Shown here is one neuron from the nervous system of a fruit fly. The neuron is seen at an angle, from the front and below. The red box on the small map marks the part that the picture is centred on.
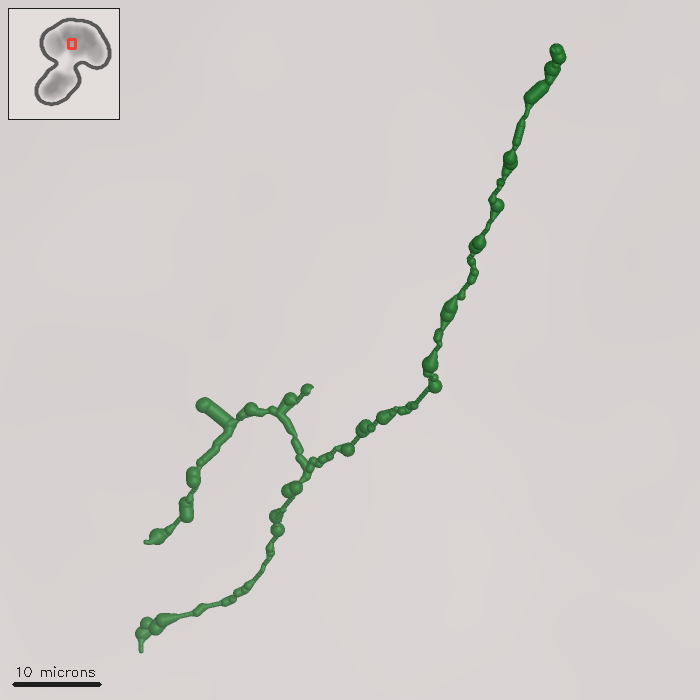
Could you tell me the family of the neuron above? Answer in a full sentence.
The family is class mechanosensory.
